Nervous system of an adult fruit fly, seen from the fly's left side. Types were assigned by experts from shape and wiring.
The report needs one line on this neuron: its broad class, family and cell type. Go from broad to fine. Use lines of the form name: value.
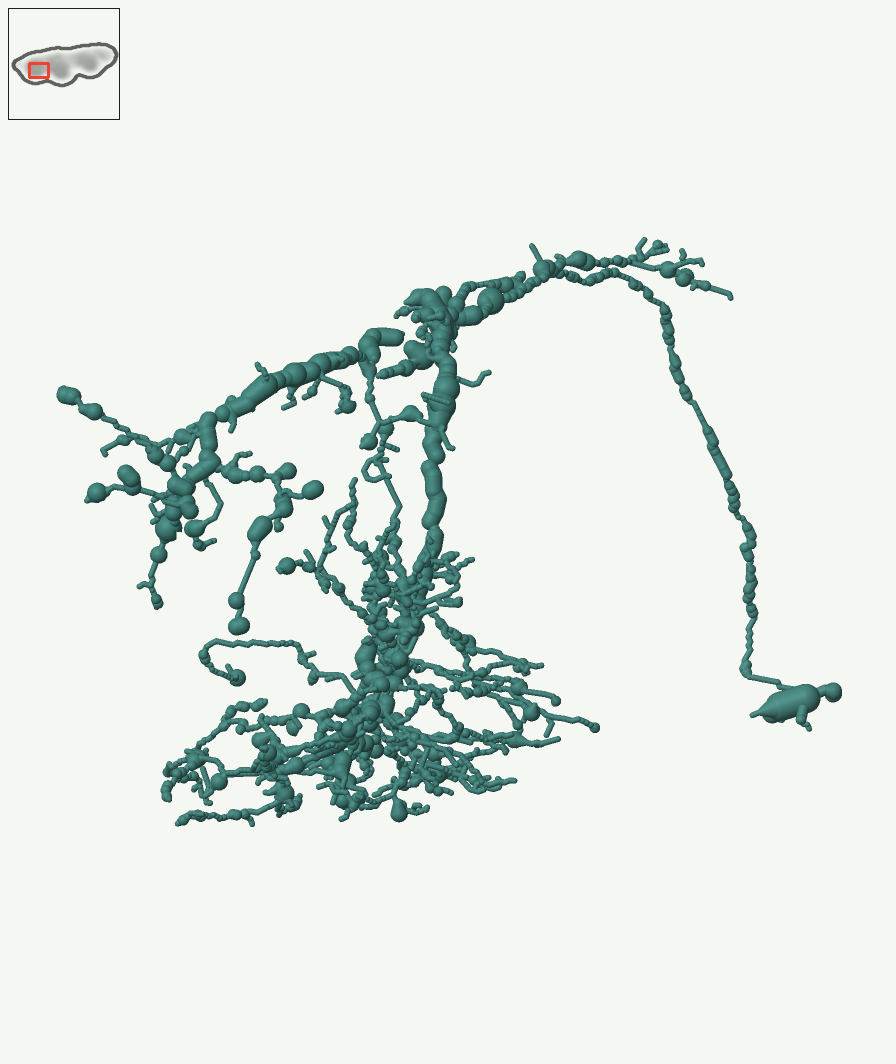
broad class: nerve-cord intrinsic neuron
family: hemilineage 12B
cell type: IN12B022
